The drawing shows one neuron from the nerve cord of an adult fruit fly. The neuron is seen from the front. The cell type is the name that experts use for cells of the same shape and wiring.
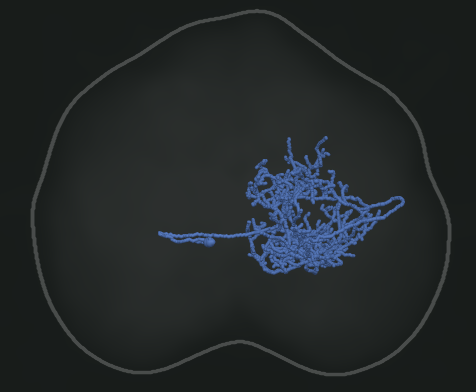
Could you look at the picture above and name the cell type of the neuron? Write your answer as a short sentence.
The cell type is IN01A032.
